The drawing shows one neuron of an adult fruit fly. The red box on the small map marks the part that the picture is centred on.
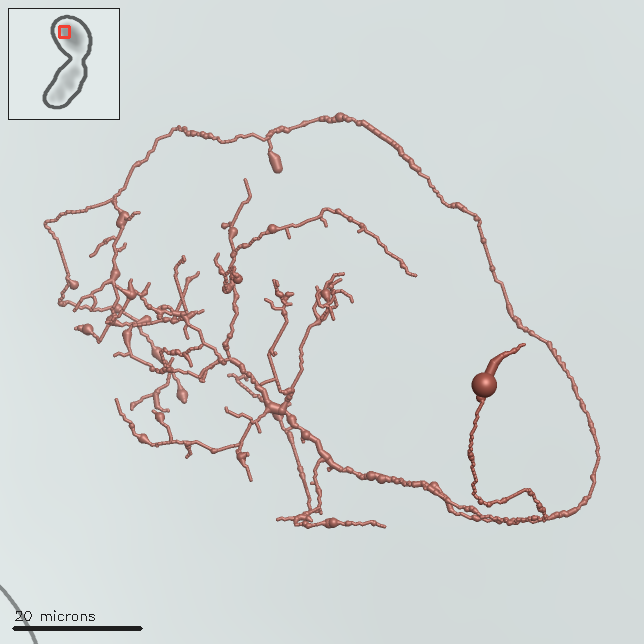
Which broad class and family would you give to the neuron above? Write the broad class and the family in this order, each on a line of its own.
central-brain intrinsic neuron
hemilineage SLPal2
